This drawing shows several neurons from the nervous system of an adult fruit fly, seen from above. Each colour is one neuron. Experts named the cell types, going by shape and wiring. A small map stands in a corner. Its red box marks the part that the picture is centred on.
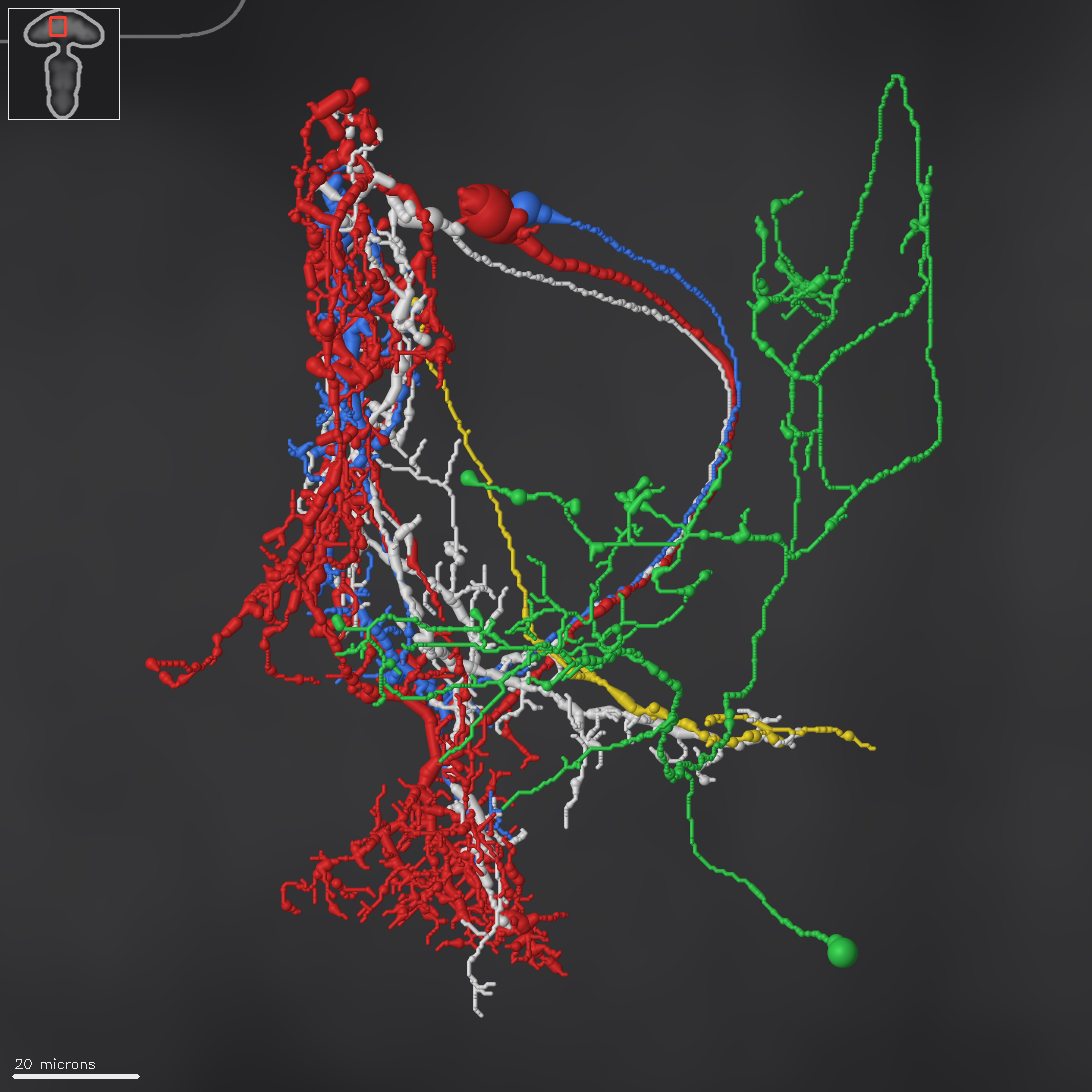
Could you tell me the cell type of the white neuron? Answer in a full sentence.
The cell type is AMMC024.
